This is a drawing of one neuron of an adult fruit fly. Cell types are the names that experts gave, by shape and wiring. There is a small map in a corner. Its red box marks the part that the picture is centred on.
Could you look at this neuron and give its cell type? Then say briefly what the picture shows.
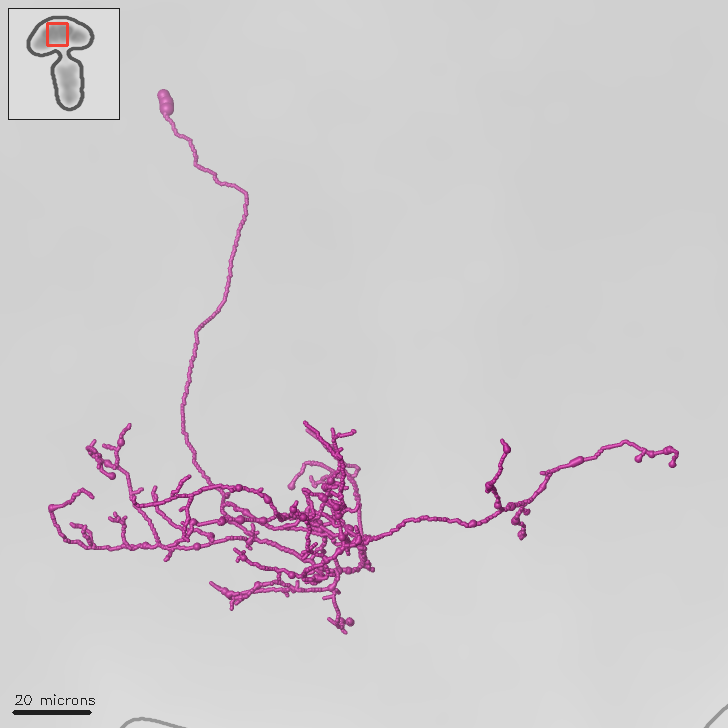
The cell type is PS076. It is a central-brain intrinsic neuron. It lies in the brain. Its cell body lies at the upper left of the picture. By the scale bar it is about 170 microns wide in this view.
